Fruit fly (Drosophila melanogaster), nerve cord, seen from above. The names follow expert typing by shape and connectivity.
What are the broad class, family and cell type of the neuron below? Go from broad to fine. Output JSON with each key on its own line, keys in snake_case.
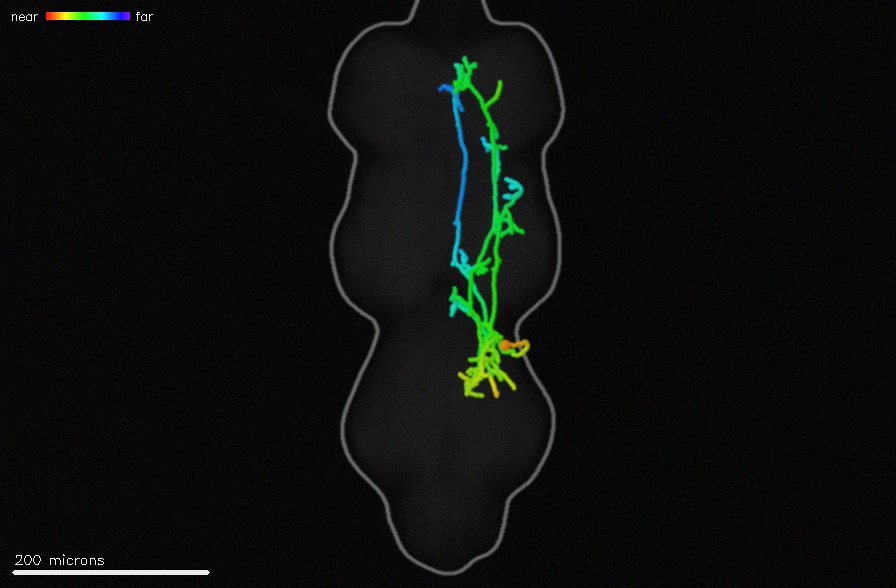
{
 "broad_class": "nerve-cord intrinsic neuron",
 "family": "hemilineage 17A",
 "cell_type": "IN17A066"
}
